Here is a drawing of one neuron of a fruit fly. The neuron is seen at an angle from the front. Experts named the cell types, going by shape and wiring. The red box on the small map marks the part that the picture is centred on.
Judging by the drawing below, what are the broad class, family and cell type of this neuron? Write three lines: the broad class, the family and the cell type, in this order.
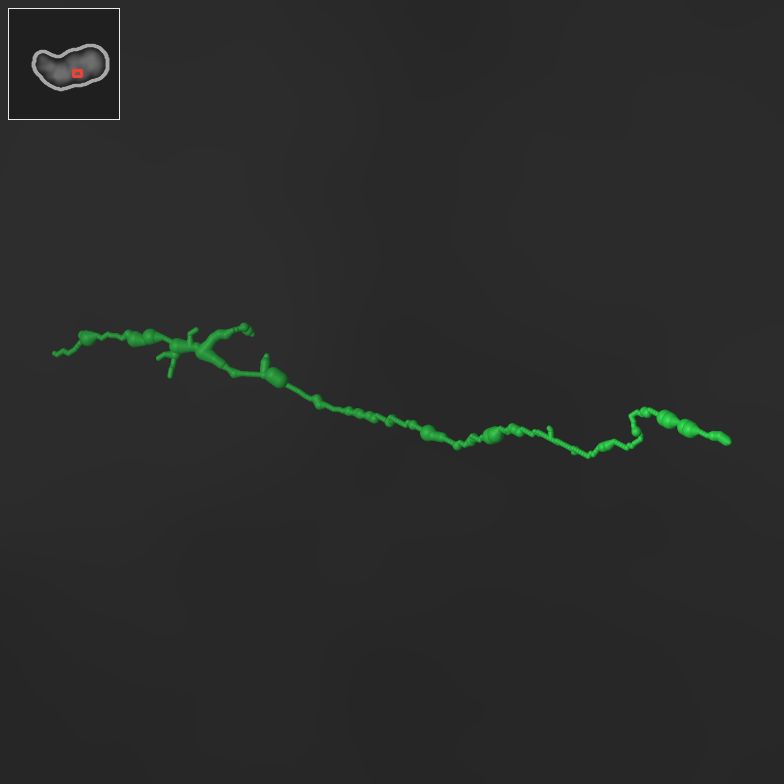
sensory neuron entering the brain
class mechanosensory
JO-B4_b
